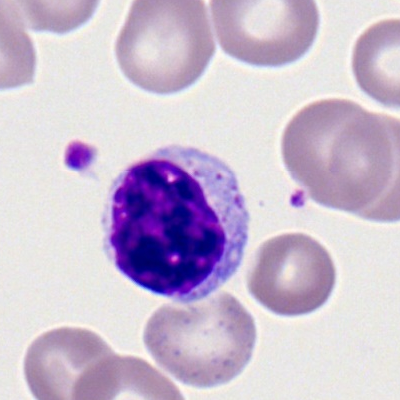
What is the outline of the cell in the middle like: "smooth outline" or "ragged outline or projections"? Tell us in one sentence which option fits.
Neither ragged parts nor projections, blebs or tags mark the edge of the cell.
